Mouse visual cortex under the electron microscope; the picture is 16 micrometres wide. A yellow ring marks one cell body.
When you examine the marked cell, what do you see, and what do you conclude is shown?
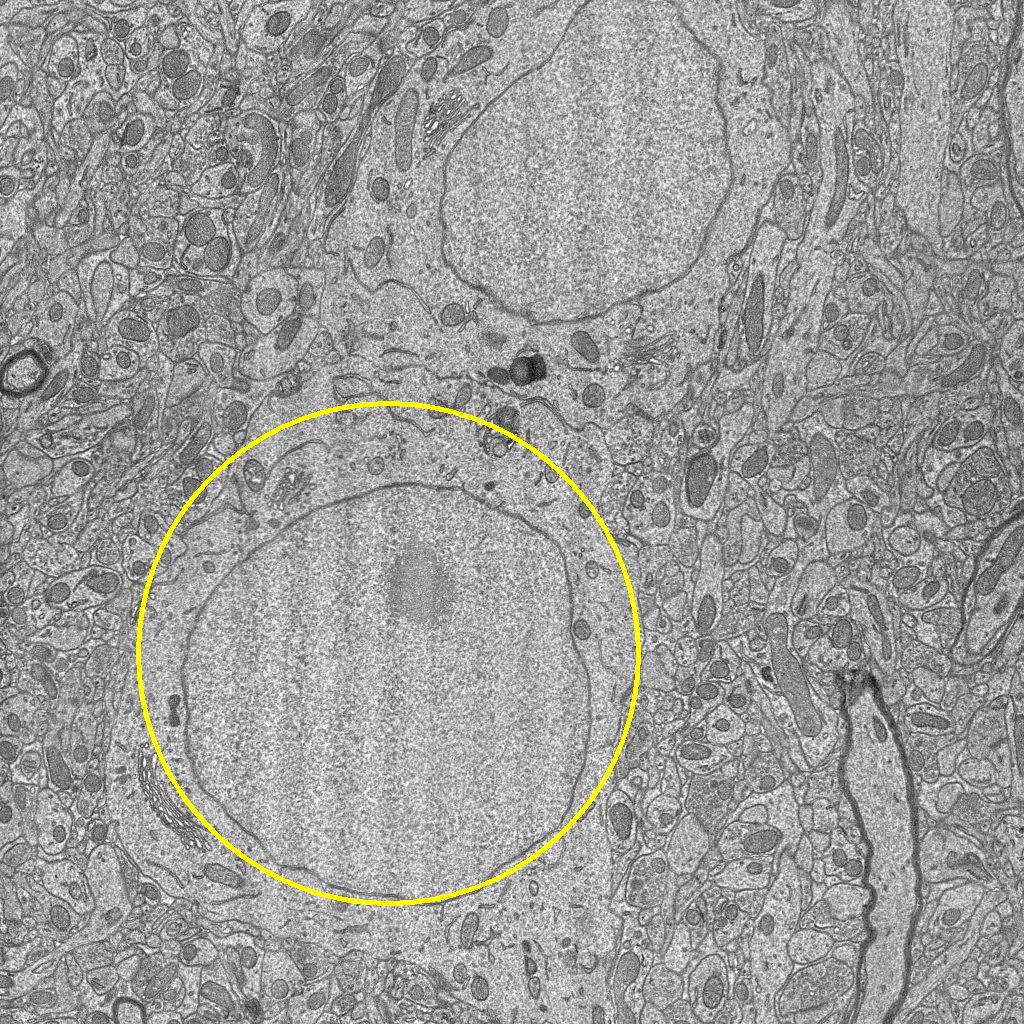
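Round, and lying wholly within the ring, the nucleus has a smooth envelope without deep folds. Its chromatin is pale and evenly spread, with no dark clumps lining the envelope. A single nucleolus sits in the upper half. Cell type: excitatory neuron.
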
